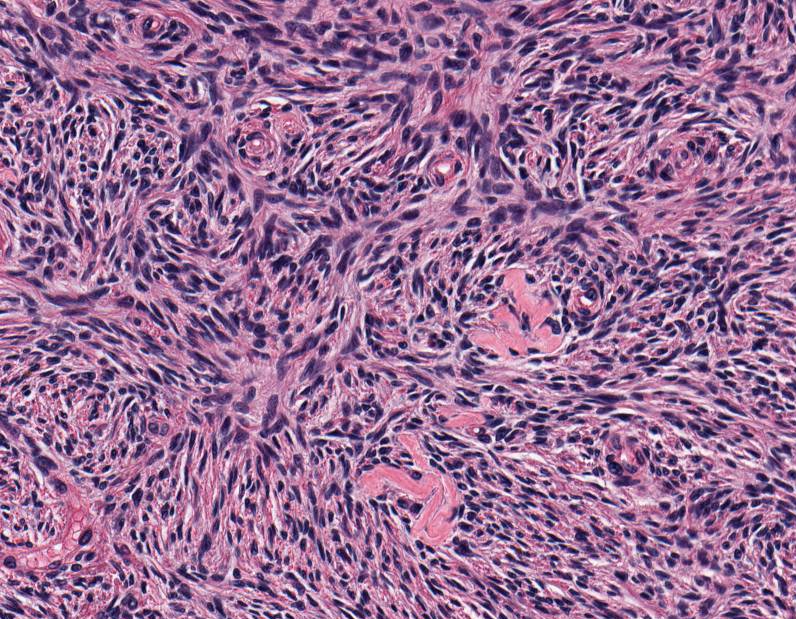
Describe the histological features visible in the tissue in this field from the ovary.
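Spindle-shaped cells pack the whole field, hardly any space between them, in short fascicles crossing each other in many directions. Their nuclei are dark and elongated to oval; cytoplasm is scant and pale pink, and you can barely make out cell borders.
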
